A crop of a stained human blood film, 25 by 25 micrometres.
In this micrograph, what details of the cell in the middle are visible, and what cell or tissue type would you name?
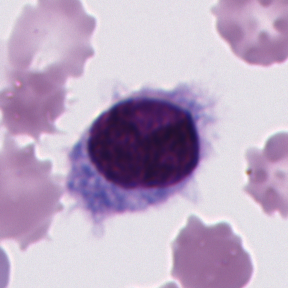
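Look along the border first: fine hair-like strands of cytoplasm project from much of it. You'll see the outline is ragged and indistinct rather than sharply drawn. Inside, the nucleus is a rounded oval with no lobes, and its chromatin is dark purple and fairly dense. What you have here is a hairy cell.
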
